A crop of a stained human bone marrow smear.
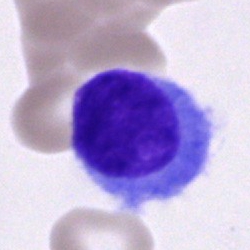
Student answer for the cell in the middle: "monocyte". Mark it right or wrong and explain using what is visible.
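The ragged right-hand margin of the cell and the absence of any visible granules in its cytoplasm decide the matter. This is a hairy cell, not a monocyte.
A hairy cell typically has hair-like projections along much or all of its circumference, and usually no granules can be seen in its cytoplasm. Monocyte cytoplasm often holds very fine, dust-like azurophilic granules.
None appear here, which speaks against monocyte. The nucleus lies toward the left, with dark purple chromatin of a blotchy, uneven texture, and the cytoplasm is medium blue.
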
